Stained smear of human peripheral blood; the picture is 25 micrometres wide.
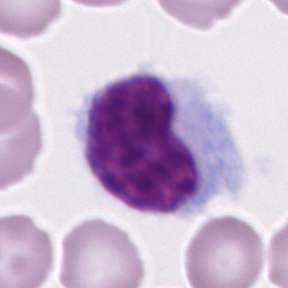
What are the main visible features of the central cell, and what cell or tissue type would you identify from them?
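Look first at the outline: irregular and roughly oval rather than perfectly round, about 15 by 12 micrometres. The bean-shaped nucleus, about 12 by 9 micrometres and filling about 60% of the cell's area, lies toward the left, with a notch on its right side facing the cytoplasm. Pale greyish-blue cytoplasm lies mostly to the right, its edge ragged with fine fuzzy projections rather than a smooth border. This is a hairy cell.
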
